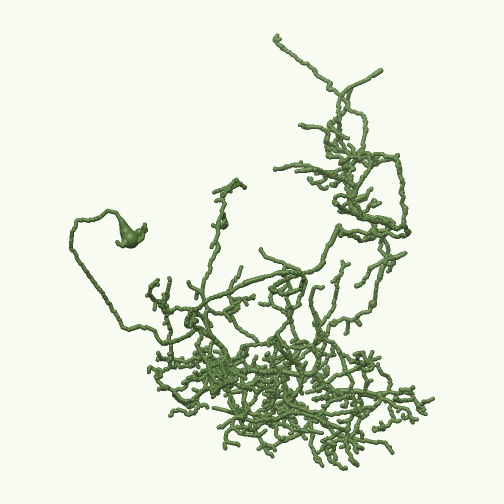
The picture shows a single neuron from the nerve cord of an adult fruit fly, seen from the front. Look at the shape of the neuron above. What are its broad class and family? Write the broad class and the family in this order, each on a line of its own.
nerve-cord intrinsic neuron
hemilineage 01A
